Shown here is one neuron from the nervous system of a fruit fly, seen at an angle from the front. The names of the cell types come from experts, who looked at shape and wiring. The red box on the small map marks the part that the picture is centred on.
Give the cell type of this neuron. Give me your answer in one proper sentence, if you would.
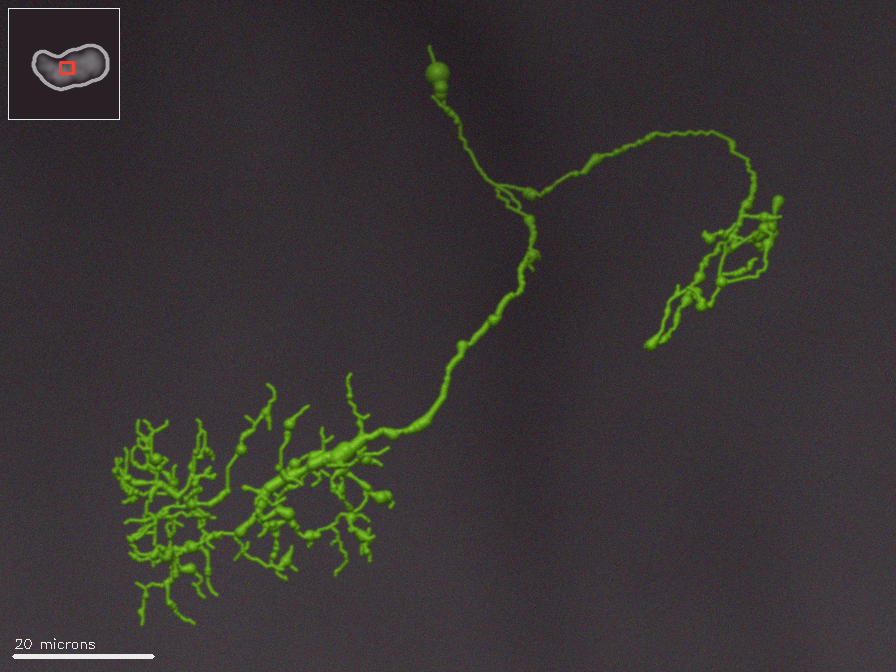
The neuron is typed under the name LC21.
